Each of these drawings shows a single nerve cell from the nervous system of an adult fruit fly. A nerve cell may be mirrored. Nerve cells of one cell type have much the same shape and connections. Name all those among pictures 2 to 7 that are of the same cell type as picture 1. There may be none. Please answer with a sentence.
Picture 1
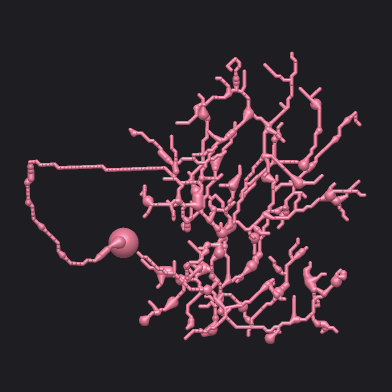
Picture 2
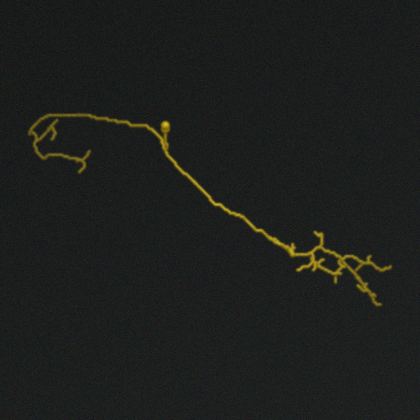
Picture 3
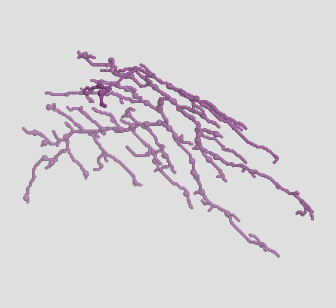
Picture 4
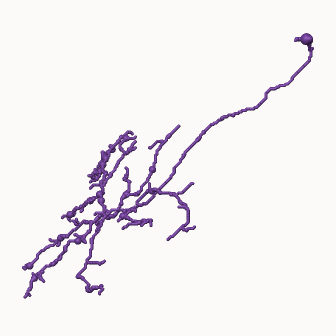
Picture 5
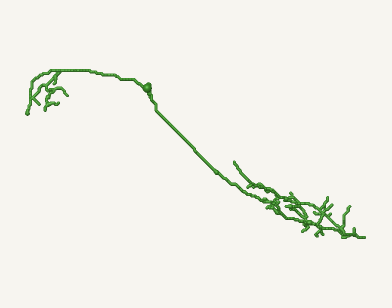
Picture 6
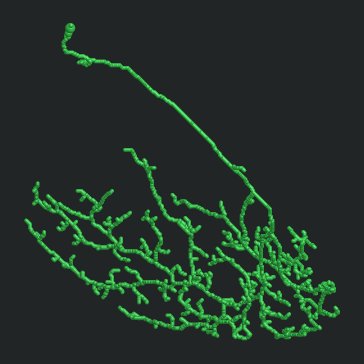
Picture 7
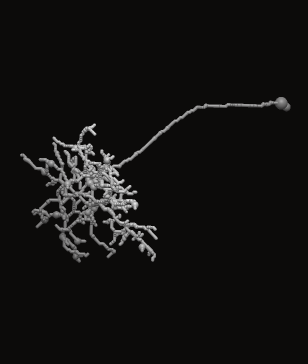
Picture 7 is of the same cell type.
